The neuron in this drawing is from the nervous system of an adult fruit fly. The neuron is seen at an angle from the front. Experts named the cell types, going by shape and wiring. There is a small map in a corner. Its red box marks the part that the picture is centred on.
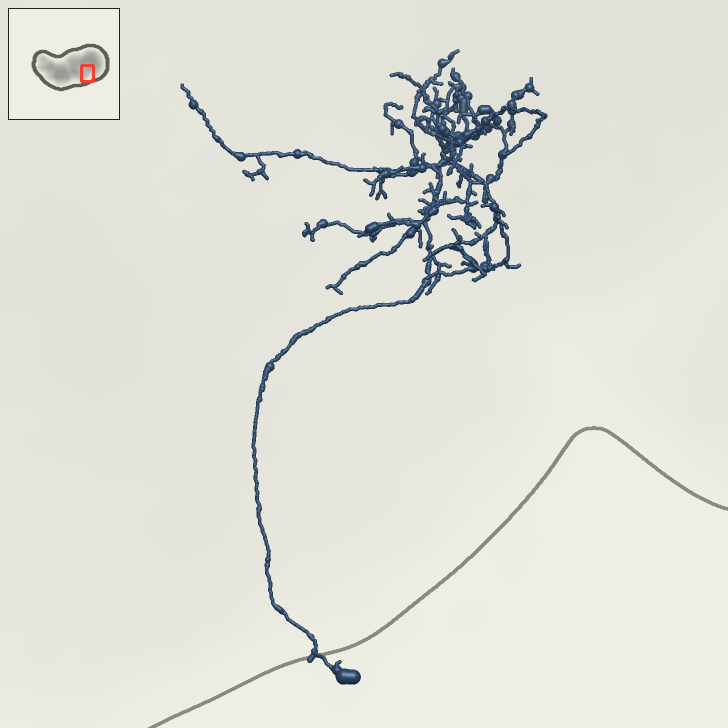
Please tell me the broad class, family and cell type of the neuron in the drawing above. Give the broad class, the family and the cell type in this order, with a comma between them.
central-brain intrinsic neuron, hemilineage MX3, CB3745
